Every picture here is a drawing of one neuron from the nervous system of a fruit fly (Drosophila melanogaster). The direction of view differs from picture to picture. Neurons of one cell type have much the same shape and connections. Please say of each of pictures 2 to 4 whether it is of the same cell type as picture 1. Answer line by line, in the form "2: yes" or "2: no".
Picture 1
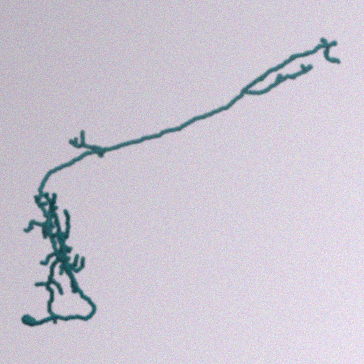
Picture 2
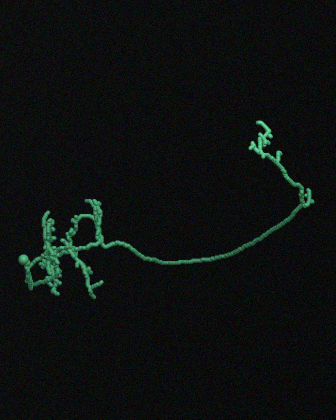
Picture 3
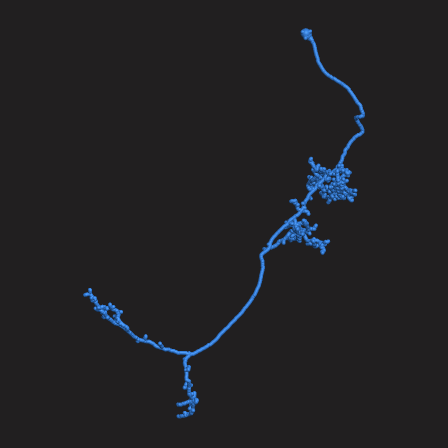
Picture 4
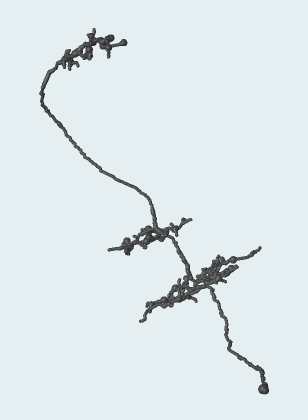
2: no
3: yes
4: yes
